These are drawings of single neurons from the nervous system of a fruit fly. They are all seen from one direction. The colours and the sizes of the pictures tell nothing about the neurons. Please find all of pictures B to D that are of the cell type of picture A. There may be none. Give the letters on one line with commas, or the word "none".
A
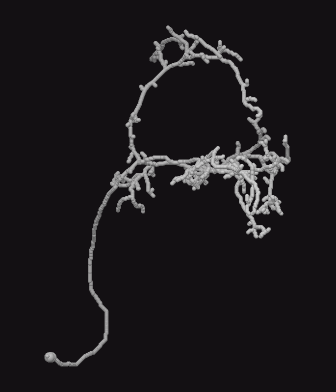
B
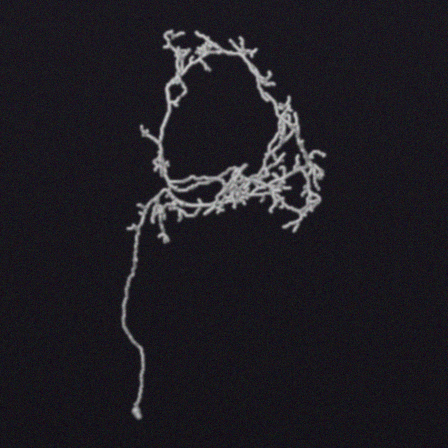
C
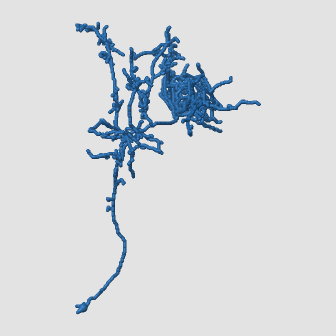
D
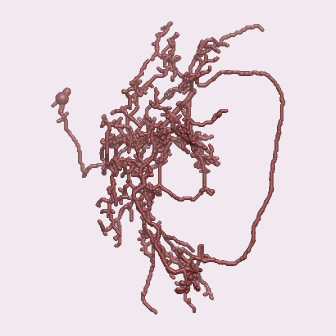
B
